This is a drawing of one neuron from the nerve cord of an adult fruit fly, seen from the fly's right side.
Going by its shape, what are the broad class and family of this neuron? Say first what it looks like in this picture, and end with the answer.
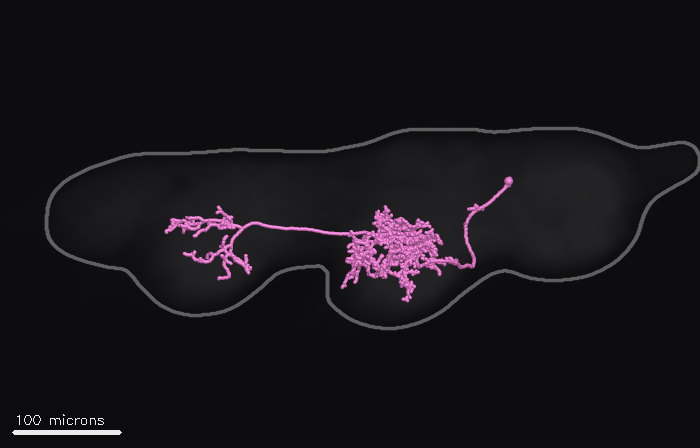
By the scale bar it is about 350 microns wide in this view. As drawn here it is more than twice as wide as it is tall. It is a nerve-cord intrinsic neuron. The family is hemilineage 01A.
